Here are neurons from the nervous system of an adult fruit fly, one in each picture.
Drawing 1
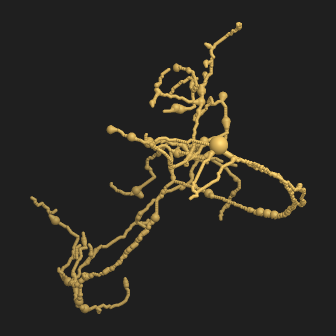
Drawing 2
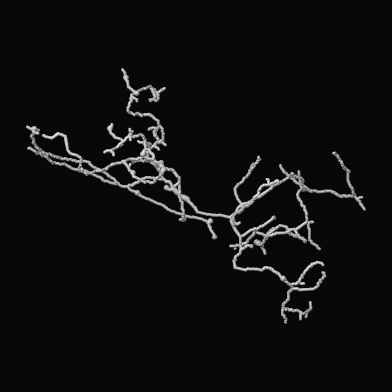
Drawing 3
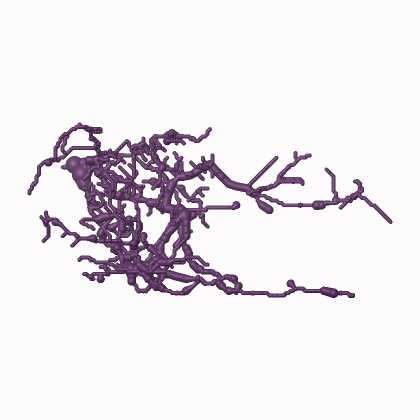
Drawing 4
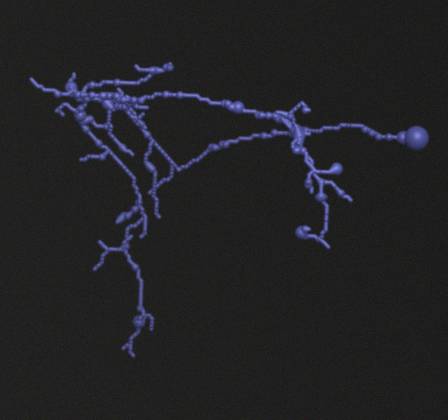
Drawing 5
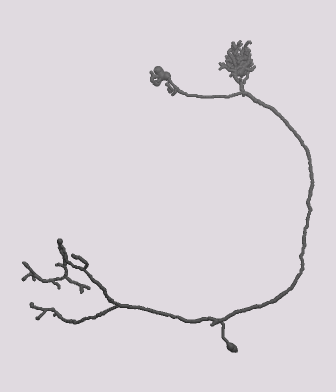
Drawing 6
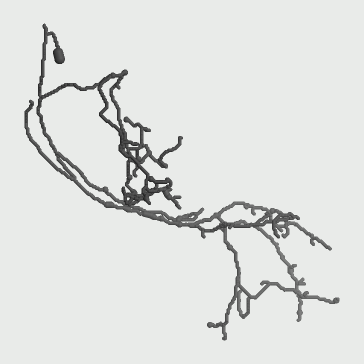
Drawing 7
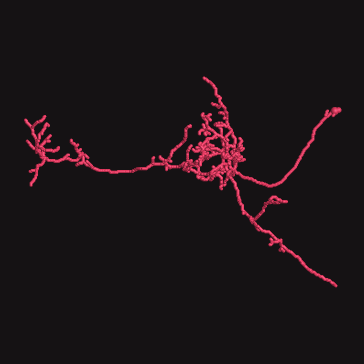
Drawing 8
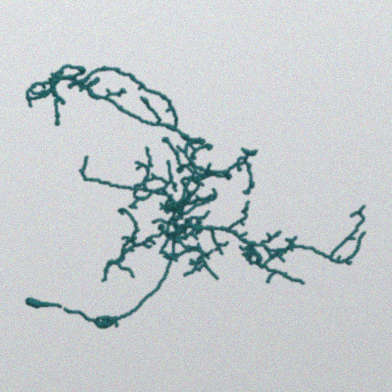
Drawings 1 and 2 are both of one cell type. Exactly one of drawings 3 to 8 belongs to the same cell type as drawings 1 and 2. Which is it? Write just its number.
6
